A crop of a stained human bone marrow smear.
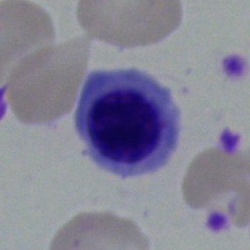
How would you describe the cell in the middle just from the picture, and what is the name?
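The outline is irregular, I notice, with slightly angular corners rather than a smooth circle. The chromatin stains dark purple and looks dense. The cytoplasm is blue, and I can make out no distinct granules in it. This cell is an erythroblast.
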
